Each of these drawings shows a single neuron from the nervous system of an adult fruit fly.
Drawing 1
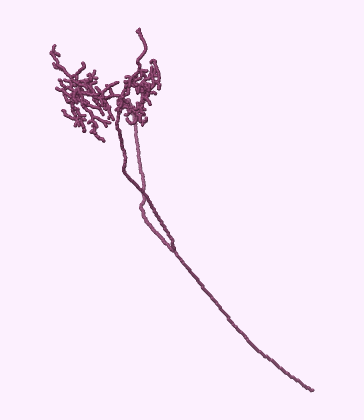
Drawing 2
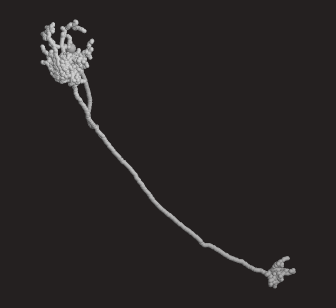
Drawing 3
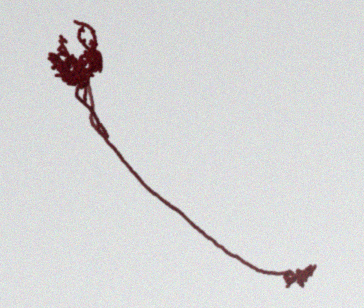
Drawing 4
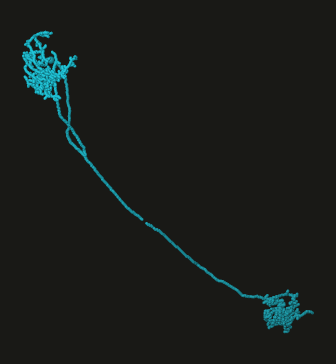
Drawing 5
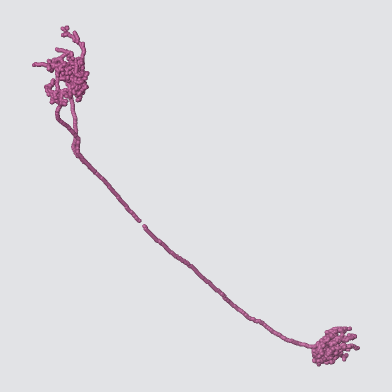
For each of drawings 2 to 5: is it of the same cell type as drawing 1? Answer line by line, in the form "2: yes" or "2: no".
2: yes
3: yes
4: yes
5: yes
